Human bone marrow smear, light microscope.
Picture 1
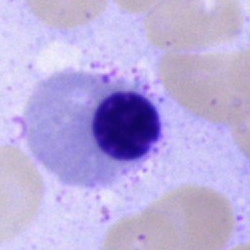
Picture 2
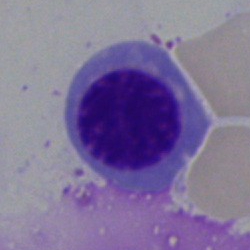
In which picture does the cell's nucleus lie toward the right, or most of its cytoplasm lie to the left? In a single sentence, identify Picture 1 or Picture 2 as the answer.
It is picture 1 in which the nucleus lies toward the right of the cell.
